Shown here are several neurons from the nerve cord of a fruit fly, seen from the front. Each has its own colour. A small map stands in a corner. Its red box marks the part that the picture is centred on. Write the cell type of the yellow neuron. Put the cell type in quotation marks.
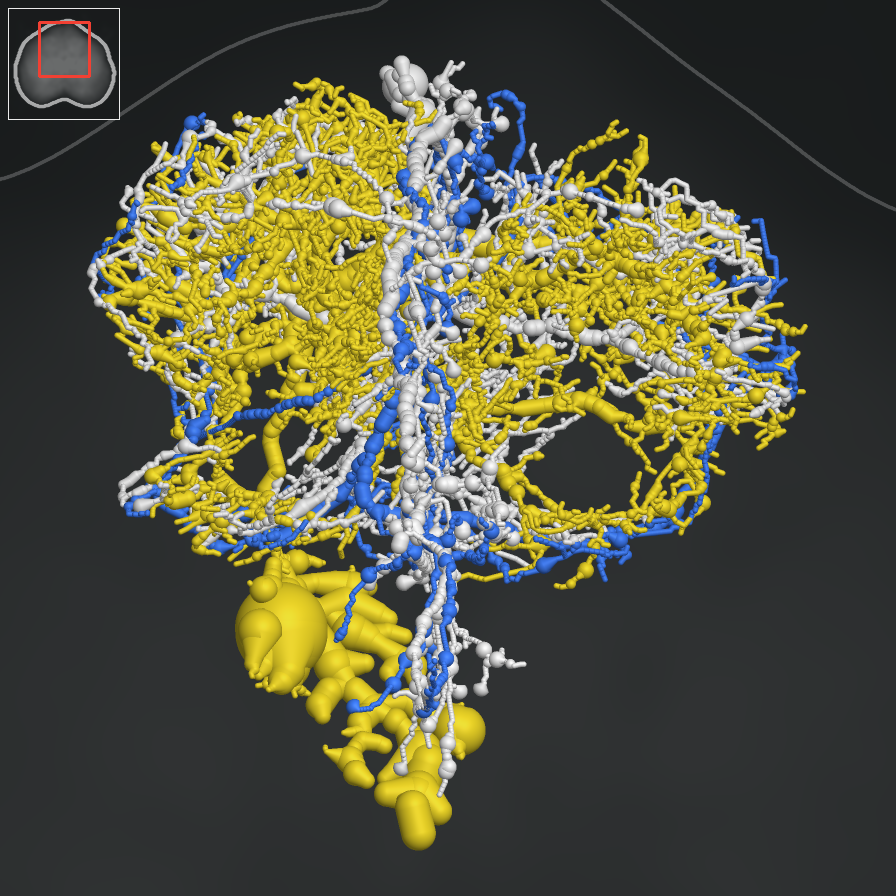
"MNad66"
